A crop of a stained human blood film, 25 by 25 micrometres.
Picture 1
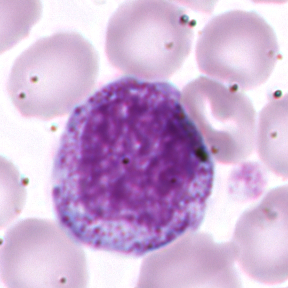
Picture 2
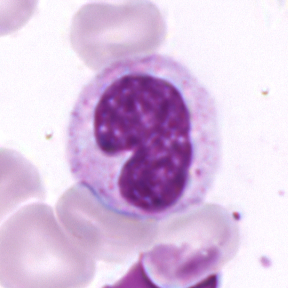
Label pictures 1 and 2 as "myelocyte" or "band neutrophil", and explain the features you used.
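A myelocyte occupies the first picture, a band neutrophil the second. Both cells are round in outline, roughly so in the myelocyte and smoothly in the band neutrophil, and in both, fine reddish-purple granules are scattered through the cytoplasm.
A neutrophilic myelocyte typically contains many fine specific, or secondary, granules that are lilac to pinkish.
The nucleus sets them apart. In the myelocyte it fills most of the cell, whereas in the band neutrophil it fills about 50% of the cell's area, measuring about 12 by 8 micrometres in a cell about 14 micrometres across. The band neutrophil's nucleus is kidney-shaped, with a deep notch on its lower left side.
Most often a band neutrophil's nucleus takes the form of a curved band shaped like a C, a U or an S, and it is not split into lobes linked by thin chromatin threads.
Its chromatin is dense and clumped, with small pale gaps, and no nucleoli can be seen.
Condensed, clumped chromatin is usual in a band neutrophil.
The band neutrophil's cytoplasm is pale pinkish-lilac. Just to the right of the myelocyte lies a small pinkish-purple granular fragment, and tiny dark dots are scattered over the red cells and the background.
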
